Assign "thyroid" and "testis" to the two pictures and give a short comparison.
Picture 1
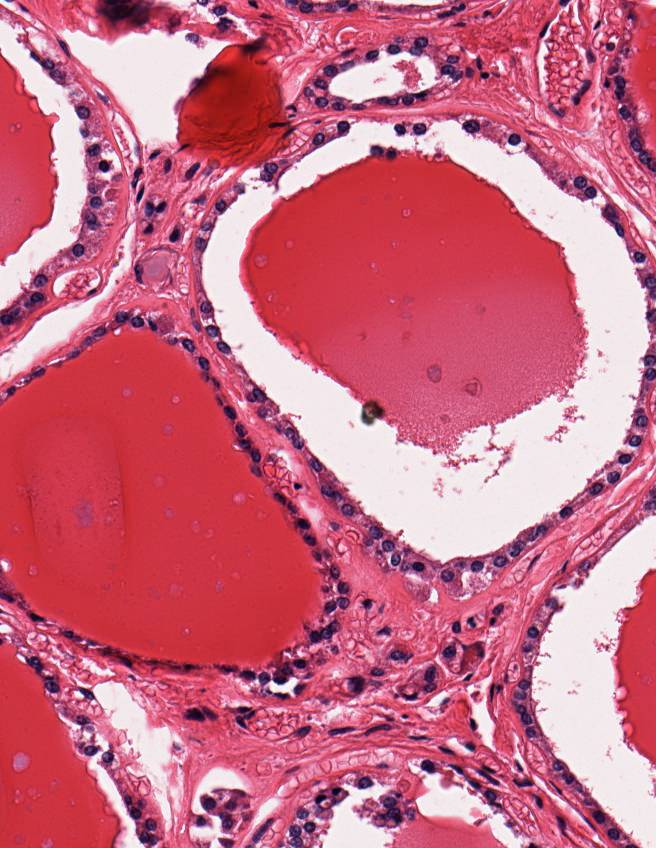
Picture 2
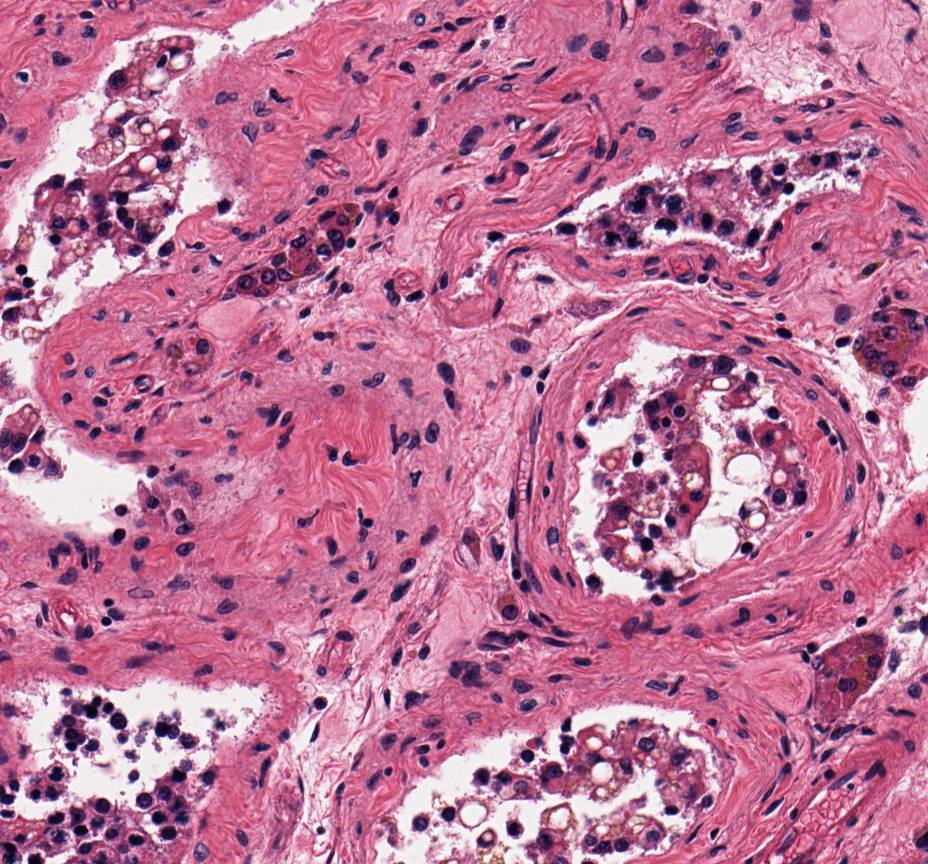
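Thyroid is picture 1 and testis is picture 2. Item one, spaces: large rounded follicles fill the thyroid field, while in the testis a round space right of centre is ringed by concentric layers of spindle cells and collagen. Item two, contents: thyroid follicles are lined by a single layer of low cuboidal to flattened epithelial cells with small, round, dark nuclei, evenly spaced and not overlapping; the testis spaces hold loose clusters of rounded cells with abundant granular cytoplasm, round dark nuclei and, in many, clear round vacuoles. Item three, stroma: the thyroid septa are delicate pink fibrous tissue with scattered small capillaries; the testis stroma is wavy eosinophilic collagen bundles with scattered elongated nuclei.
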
